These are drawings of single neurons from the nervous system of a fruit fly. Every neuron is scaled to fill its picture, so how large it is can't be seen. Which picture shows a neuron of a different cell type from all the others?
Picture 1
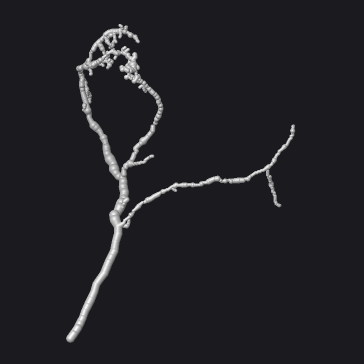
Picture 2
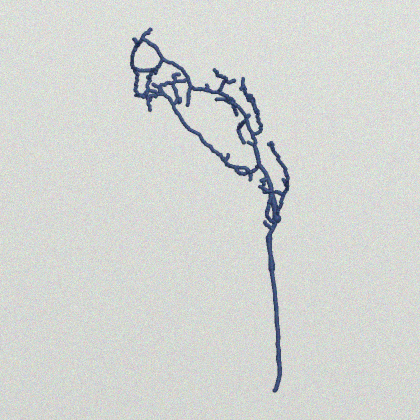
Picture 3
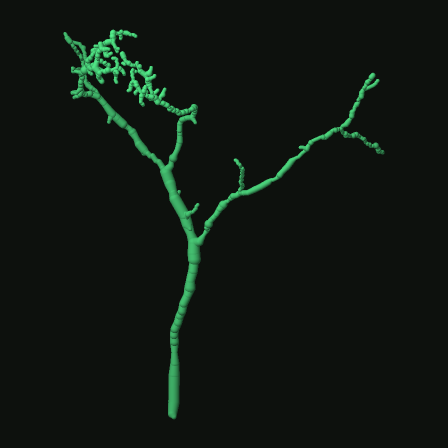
2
